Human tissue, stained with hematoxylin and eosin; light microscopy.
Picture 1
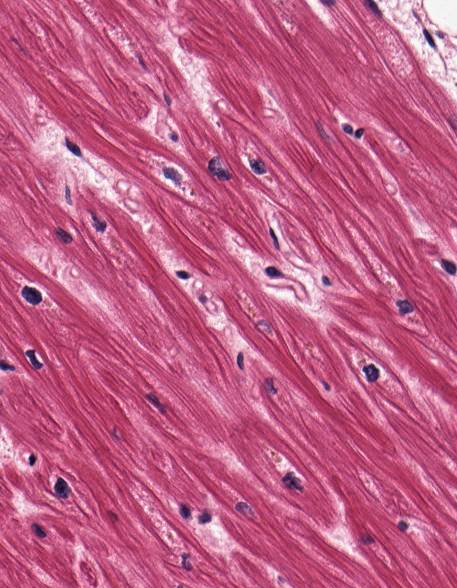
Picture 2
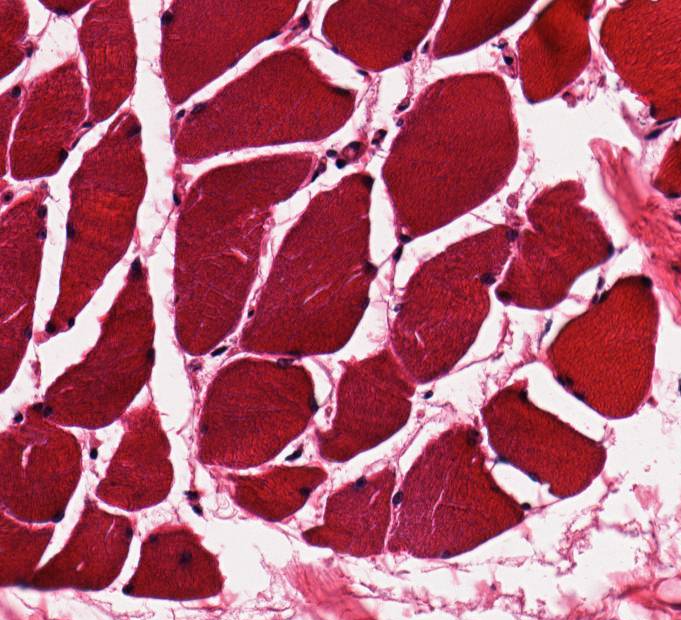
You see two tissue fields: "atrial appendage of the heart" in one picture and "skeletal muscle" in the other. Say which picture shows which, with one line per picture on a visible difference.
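Picture 1 – atrial appendage of the heart. Pale zones at the ends of many central nuclei contain fine yellow-brown granules.
Picture 2 – skeletal muscle. The fibre nuclei lie at the edges of the fibres, just beneath their surface.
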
